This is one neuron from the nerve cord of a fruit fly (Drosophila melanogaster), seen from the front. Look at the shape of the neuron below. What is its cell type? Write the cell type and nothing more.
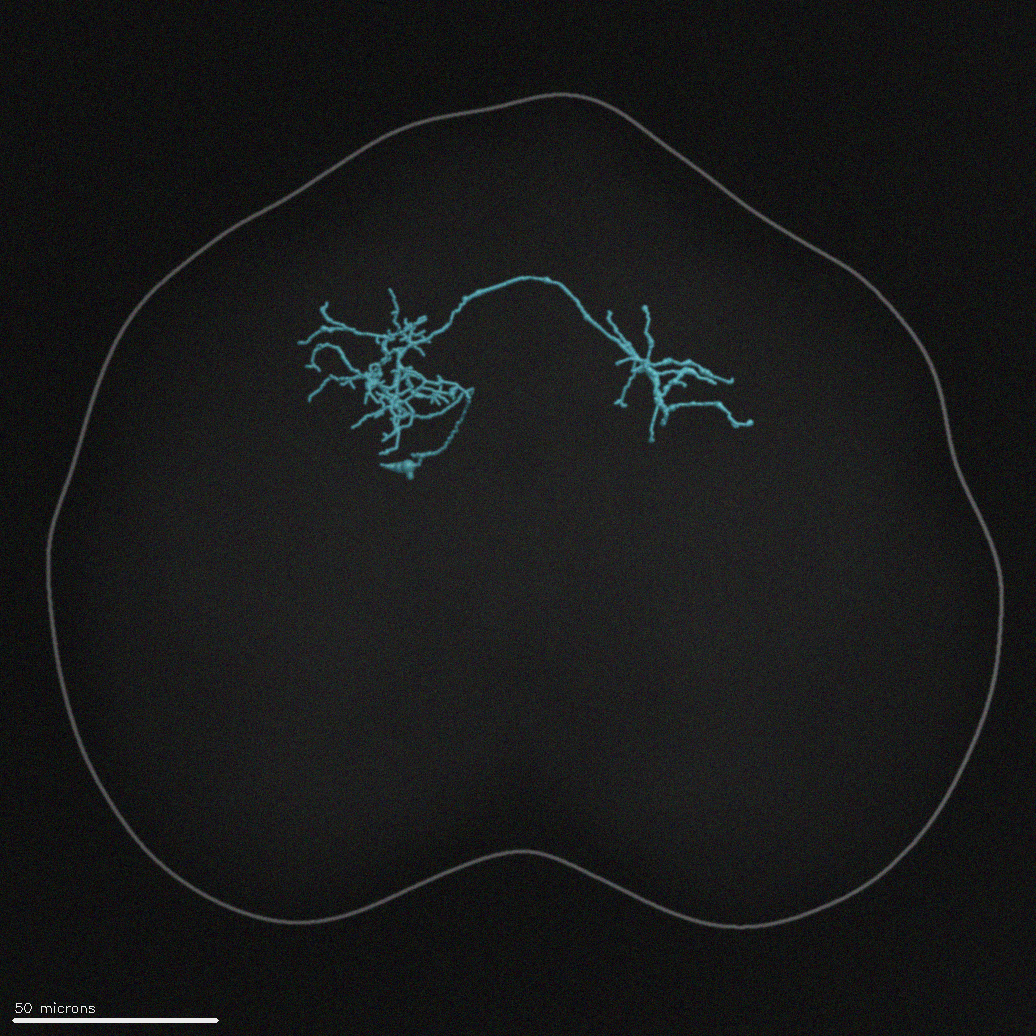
IN06A094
